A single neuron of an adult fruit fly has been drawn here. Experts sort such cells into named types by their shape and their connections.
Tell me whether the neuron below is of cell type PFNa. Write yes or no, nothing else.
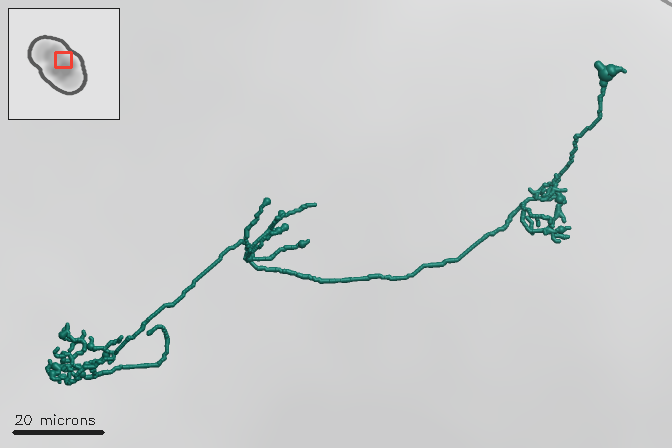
yes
